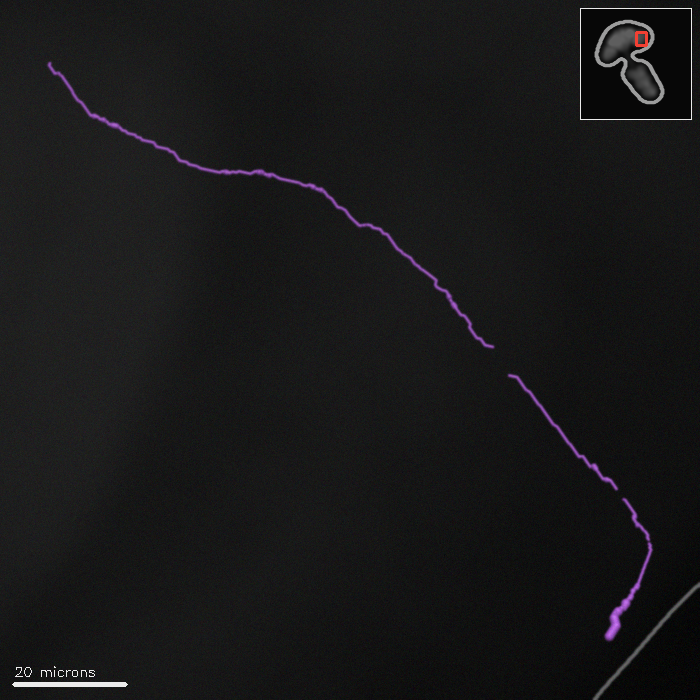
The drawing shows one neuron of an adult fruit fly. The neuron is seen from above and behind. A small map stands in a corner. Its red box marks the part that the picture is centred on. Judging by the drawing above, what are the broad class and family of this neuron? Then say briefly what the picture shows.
It is a photoreceptor or other optic-lobe sensory neuron. Its family is called class visual. It is in the brain and does not reach the nerve cord. From left to right in the picture it spans about 110 microns. It has a dozen or fewer branch ends.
